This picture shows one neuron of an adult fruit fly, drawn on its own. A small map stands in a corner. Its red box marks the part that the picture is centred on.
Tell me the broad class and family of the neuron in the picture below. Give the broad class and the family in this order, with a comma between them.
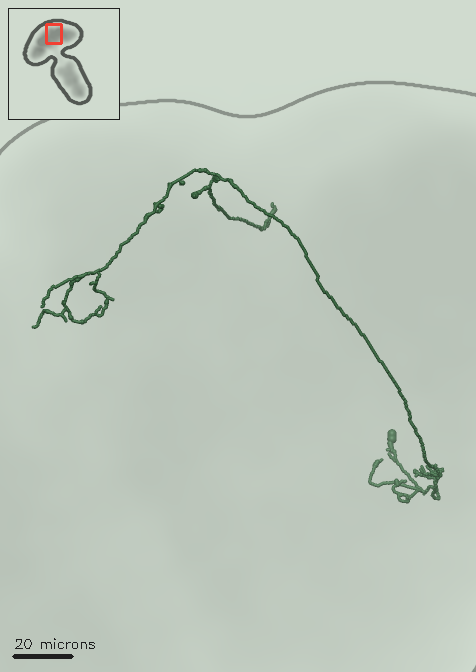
central-brain intrinsic neuron, class Kenyon Cell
